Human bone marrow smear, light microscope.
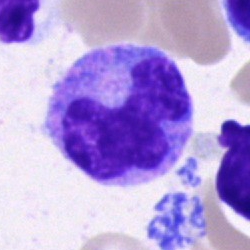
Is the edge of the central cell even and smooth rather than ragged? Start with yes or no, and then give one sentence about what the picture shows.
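Yes. The cell outline is round and smooth.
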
